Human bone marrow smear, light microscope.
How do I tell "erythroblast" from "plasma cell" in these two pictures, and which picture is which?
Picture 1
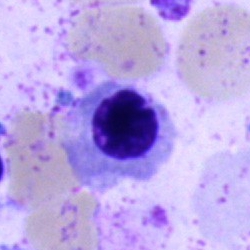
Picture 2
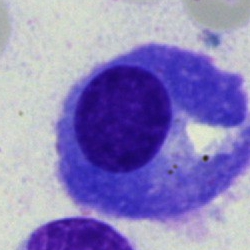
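Picture 1 shows an erythroblast; picture 2 shows a plasma cell. The cytoplasm differs in amount and colour: in picture 1 it forms a moderate, pale blue rim around the nucleus on all sides, while in picture 2 it is abundant and deep blue.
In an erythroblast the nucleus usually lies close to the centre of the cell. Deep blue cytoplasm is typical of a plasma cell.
Picture 2 has a pale, nearly clear area just to the right of the nucleus, with a few tiny black dots inside it.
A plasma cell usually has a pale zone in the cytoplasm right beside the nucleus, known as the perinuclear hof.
The outlines also differ: picture 1 is roughly round with a slightly irregular edge, whereas picture 2 is irregular, with a notch cut into its right side. No nucleoli are visible in the nucleus of picture 1.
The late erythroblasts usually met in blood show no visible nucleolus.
Both cells have dense chromatin, dark purple in picture 1 and deep purple in picture 2, and neither shows distinct granules in the cytoplasm.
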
